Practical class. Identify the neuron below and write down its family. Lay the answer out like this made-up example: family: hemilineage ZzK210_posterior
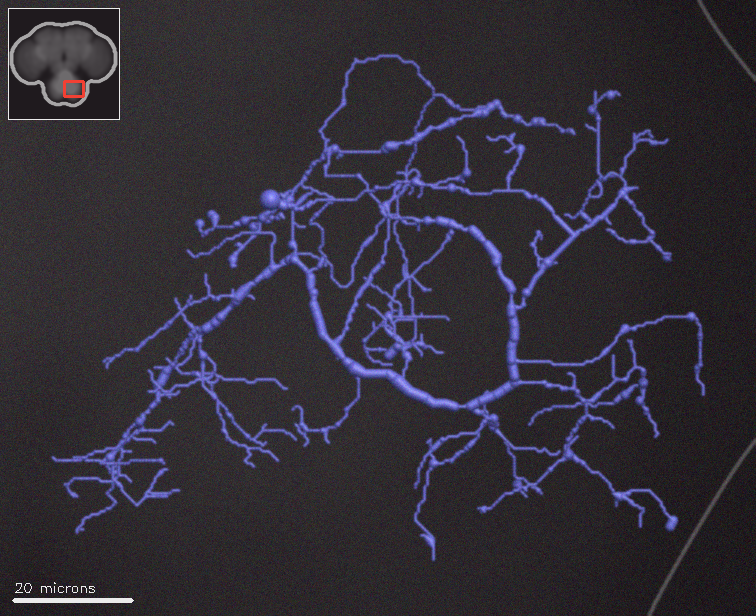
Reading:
family: hemilineage 16B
